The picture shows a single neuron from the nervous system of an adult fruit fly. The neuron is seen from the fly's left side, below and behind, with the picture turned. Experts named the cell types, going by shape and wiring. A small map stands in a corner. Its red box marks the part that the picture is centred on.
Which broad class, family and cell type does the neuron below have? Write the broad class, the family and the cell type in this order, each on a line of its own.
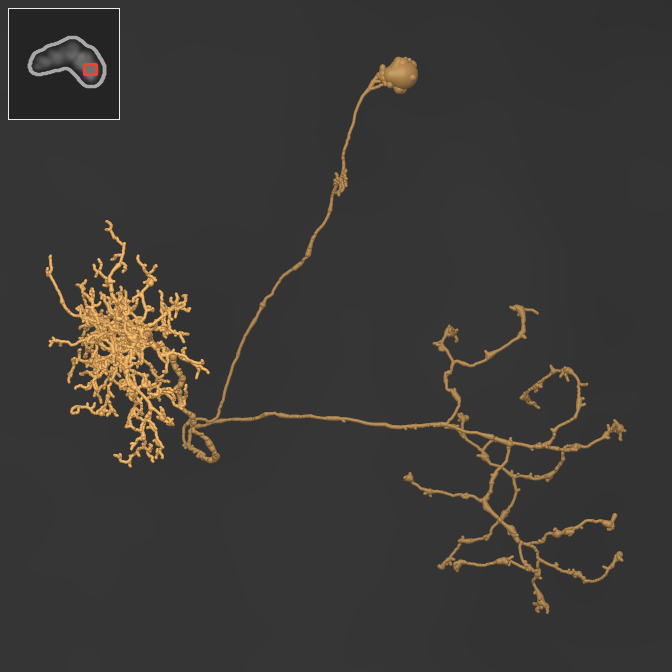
visual projection neuron
hemilineage VPNv1
LC17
